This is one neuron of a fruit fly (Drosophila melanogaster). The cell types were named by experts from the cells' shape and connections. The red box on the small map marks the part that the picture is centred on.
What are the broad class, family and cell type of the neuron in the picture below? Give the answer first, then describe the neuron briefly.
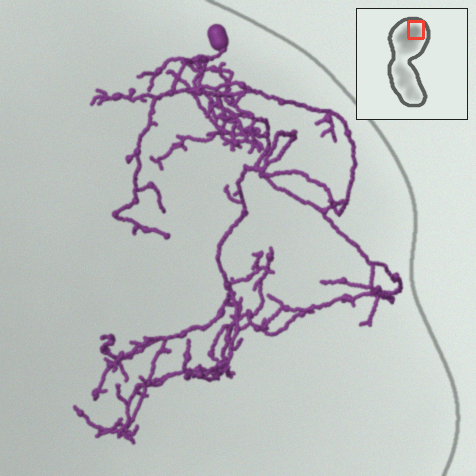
It is a central-brain intrinsic neuron. The family is hemilineage SMPad1. The cell type is SMP719m. The cell body can be seen at the top of the picture. The picture shows dozens of branch ends.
